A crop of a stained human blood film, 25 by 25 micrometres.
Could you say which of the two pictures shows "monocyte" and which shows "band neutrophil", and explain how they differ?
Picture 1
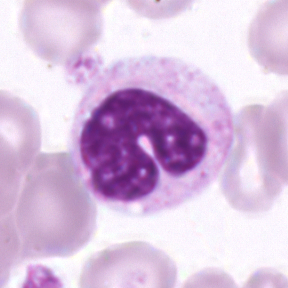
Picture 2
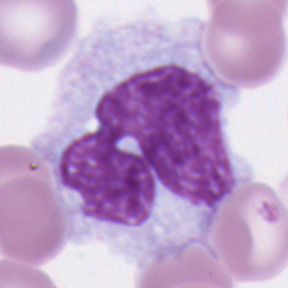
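Picture 1 is a band neutrophil and picture 2 a monocyte. The band neutrophil has a round, smooth outline and a kidney-shaped nucleus about 10 micrometres across, with a deep, narrow notch opening downward and dark purple, coarsely clumped chromatin.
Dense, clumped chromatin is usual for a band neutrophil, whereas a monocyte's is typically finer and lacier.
Its pale pink cytoplasm forms a wider rim on the right of the nucleus than on the left and holds fine pink-violet granules.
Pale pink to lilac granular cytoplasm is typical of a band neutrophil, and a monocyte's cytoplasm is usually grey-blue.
The monocyte's outline is irregular, with a ragged, scalloped edge, and its nucleus is deeply folded into two unequal lobes, the smaller on the left, with no visible nucleoli.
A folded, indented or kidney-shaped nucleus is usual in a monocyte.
Its cytoplasm is plentiful and pale grey-blue, with only a fine, faint lilac dusting and no coarse granules.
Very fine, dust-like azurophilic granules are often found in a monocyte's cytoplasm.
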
